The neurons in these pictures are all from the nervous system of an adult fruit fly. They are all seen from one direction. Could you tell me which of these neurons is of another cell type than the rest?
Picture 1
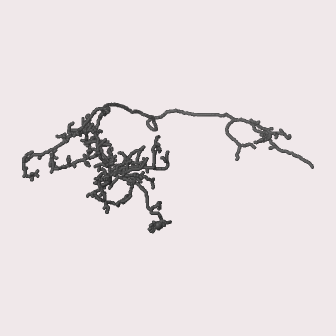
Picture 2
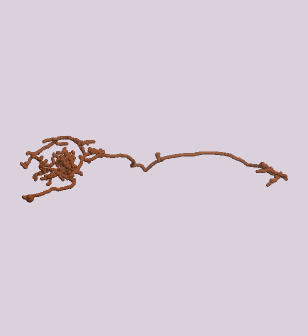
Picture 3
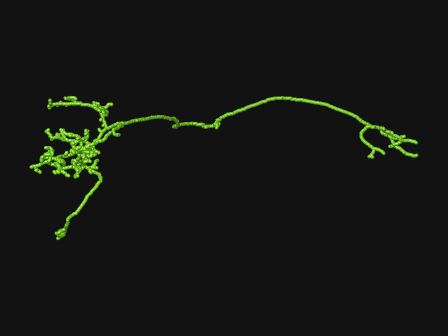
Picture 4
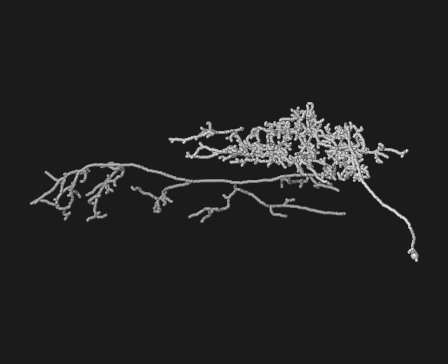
Picture 4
